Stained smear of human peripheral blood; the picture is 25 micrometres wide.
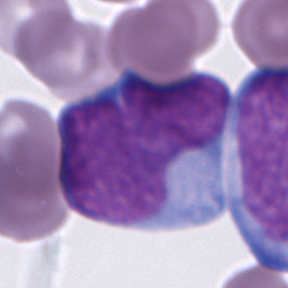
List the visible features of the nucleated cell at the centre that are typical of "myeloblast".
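Looking at the nucleus, I see that it fills most of the cell.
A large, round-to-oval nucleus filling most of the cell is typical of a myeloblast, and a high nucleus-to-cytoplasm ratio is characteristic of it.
The proportion here sits well with a myeloblast, then. What cytoplasm there is forms a small blue rim, gathered at the lower right.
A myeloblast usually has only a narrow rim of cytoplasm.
That agrees too. I also notice a distinct notch in the upper edge of the nucleus, and chromatin that is finely stippled and evenly spread, without coarse clumps.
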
